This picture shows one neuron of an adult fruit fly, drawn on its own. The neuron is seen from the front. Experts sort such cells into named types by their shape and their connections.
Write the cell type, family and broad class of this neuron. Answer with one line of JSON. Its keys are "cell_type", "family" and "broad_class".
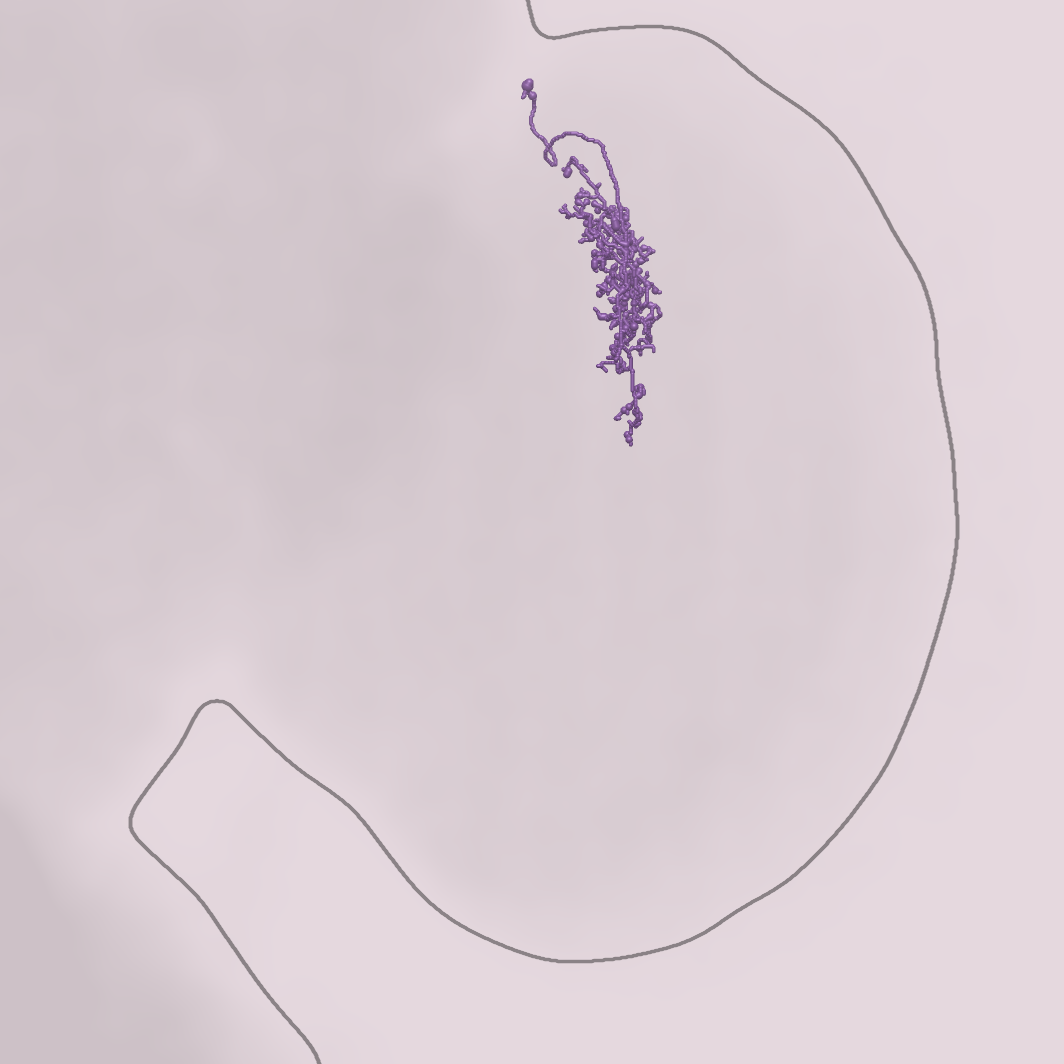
{"cell_type": "Pm2a", "family": "Pm", "broad_class": "optic-lobe intrinsic neuron"}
